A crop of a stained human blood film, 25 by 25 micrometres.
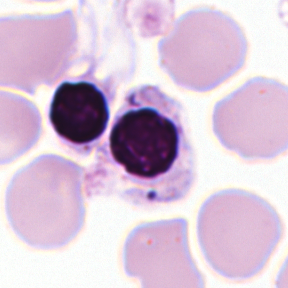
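Normoblast, the nucleated cell at the centre of a stained smear of human peripheral blood. Outline: irregular and angular, not smoothly round. Nucleus: no nucleolus visible. Cytoplasm: faintly mottled with fine pale purplish flecks, with a single small dark purple dot just below the nucleus.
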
